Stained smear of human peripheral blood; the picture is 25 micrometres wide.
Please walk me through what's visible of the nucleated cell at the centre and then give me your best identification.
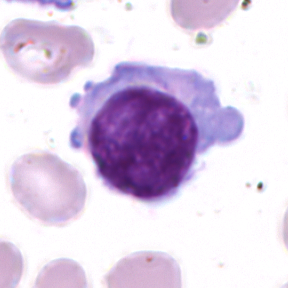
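The cytoplasm's pale greyish-blue, widest on the upper right side of the nucleus, and small round blebs bud from its left edge. The nucleus is round, about 10 micrometres across, with dense dark purple chromatin that's faintly clumped. That's a plasma cell.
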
